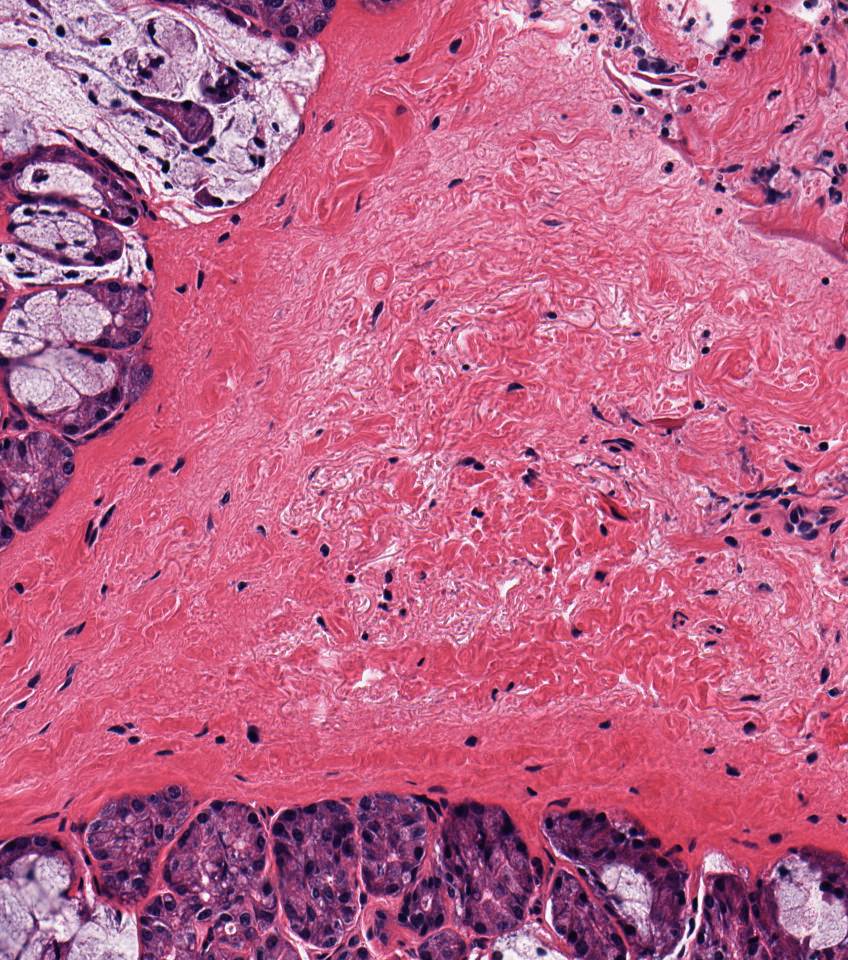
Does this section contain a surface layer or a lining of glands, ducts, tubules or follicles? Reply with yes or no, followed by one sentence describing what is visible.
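Yes. The acini at the upper left are made of mucous cells with pale, bubbly grey-white cytoplasm and dark nuclei flattened against the cell base.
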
